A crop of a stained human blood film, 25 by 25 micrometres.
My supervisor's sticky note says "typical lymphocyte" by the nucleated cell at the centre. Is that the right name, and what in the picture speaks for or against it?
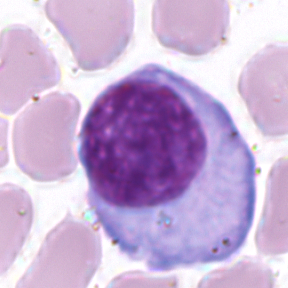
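The chromatin is dark purple and coarsely clumped, and the outline is smooth, without hair-like projections. The cytoplasm forms a broad rim, mainly on the lower and right sides of the nucleus. Red cells surround the cell without overlapping it.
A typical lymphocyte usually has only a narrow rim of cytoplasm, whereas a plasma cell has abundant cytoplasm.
The broad rim therefore speaks for plasma cell and against typical lymphocyte. The cell is a plasma cell.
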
